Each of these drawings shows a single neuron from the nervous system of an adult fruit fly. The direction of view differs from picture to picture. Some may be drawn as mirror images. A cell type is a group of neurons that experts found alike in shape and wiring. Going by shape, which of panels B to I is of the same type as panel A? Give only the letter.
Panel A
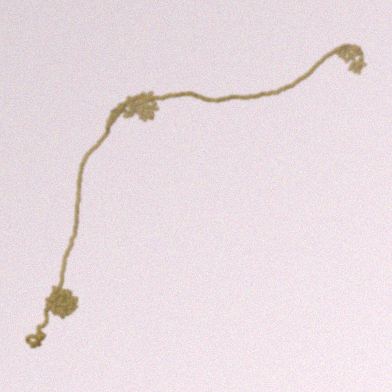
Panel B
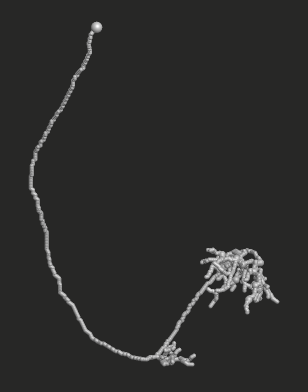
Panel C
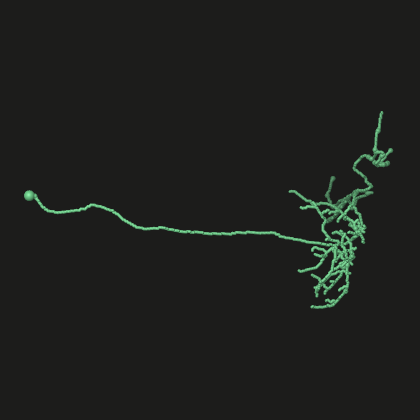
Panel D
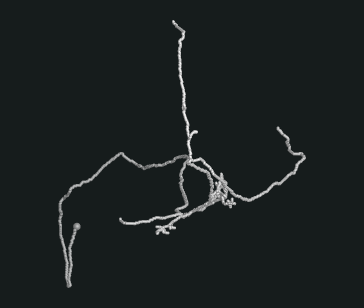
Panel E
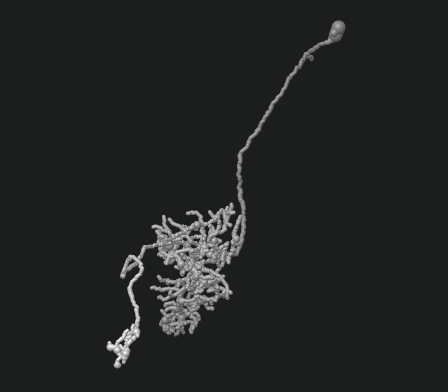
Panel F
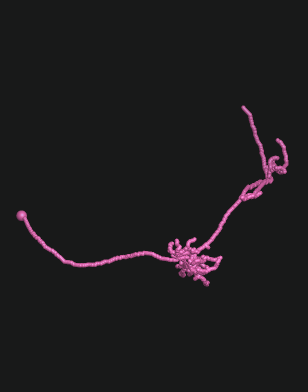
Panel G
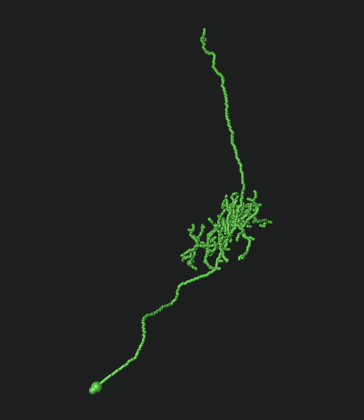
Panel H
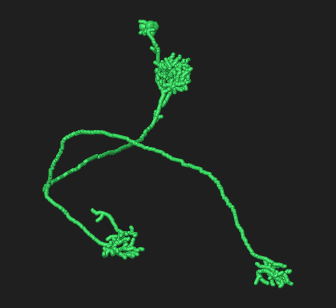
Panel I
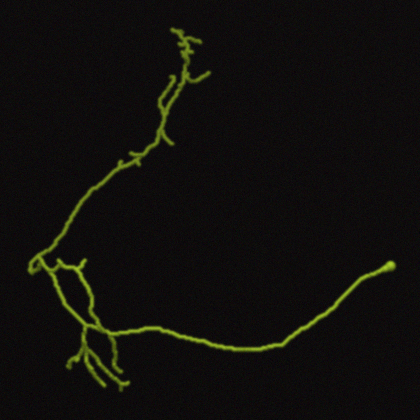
H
